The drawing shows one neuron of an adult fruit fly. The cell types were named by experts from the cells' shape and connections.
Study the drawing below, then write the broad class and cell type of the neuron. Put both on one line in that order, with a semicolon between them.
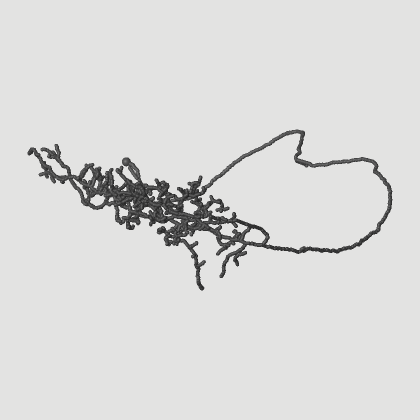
central-brain intrinsic neuron; GNG474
